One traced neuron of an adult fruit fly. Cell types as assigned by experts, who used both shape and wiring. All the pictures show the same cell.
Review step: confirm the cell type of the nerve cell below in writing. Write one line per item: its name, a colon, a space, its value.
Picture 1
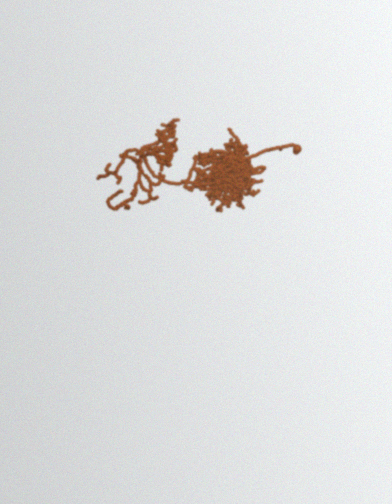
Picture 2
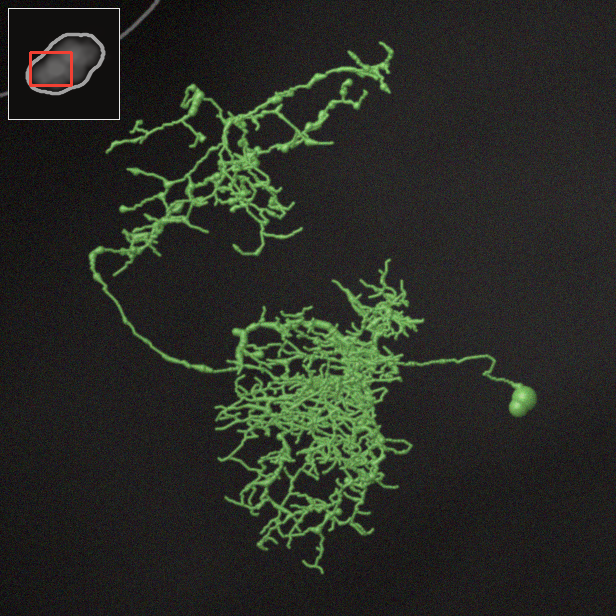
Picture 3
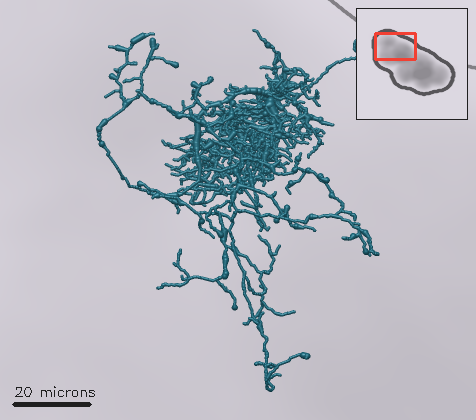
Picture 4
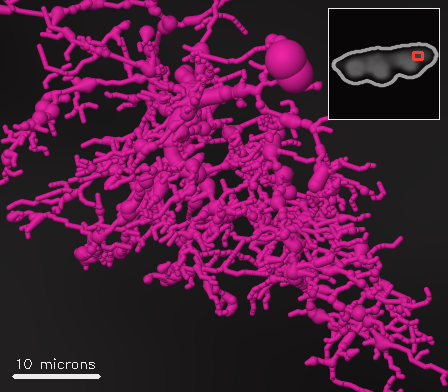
cell type: INXXX281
